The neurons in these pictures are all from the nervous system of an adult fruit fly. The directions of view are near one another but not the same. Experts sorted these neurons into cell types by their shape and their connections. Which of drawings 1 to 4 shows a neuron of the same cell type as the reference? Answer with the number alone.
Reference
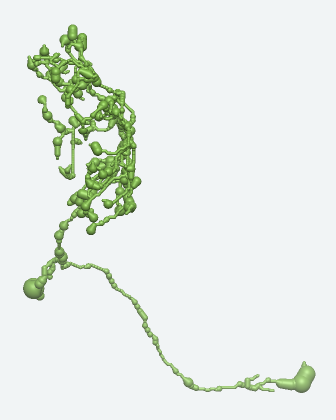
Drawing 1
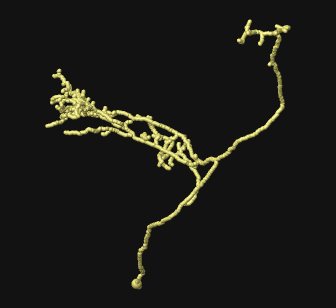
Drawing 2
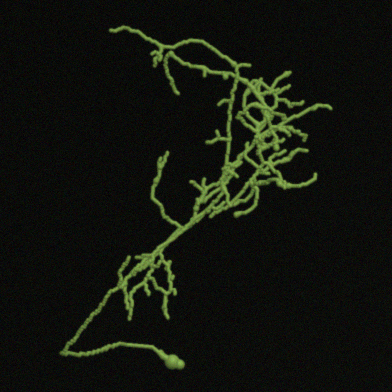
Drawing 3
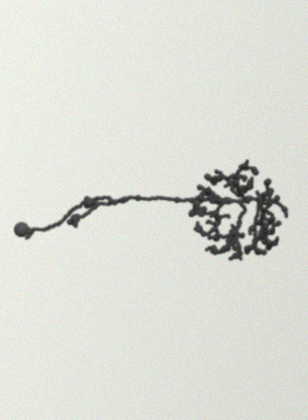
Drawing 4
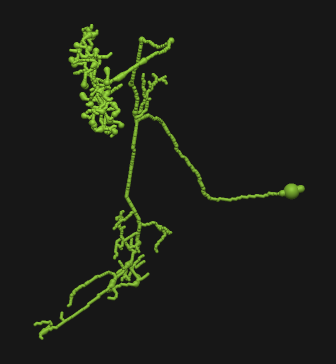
3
